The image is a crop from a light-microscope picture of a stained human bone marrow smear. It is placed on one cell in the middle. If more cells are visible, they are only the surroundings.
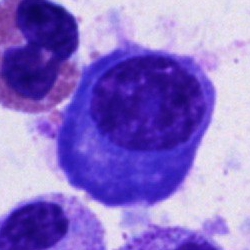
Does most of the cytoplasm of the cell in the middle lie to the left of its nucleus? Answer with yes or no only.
Yes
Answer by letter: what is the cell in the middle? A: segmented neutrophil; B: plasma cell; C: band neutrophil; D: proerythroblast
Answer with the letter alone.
B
